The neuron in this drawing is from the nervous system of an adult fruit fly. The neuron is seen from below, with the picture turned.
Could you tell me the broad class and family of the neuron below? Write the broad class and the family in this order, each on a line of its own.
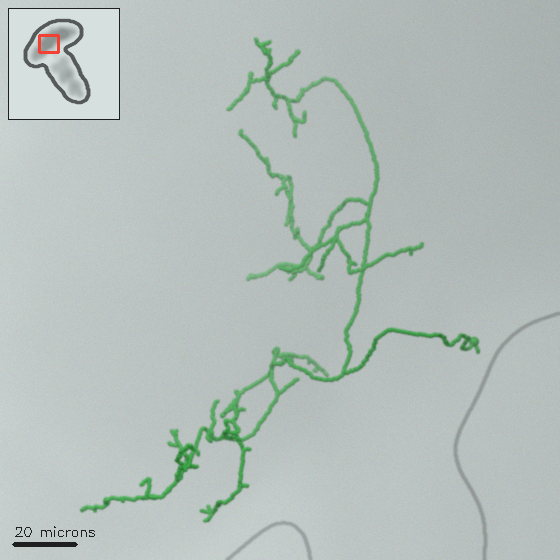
central-brain intrinsic neuron
hemilineage DM3_dorso_lateral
